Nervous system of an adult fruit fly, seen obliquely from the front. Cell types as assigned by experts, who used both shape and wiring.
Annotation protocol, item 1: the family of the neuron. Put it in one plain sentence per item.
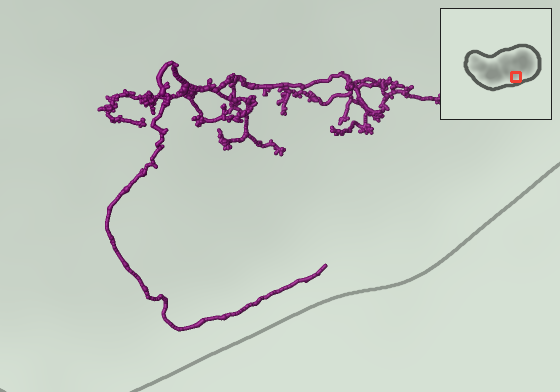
The family is class mechanosensory.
